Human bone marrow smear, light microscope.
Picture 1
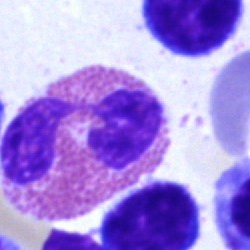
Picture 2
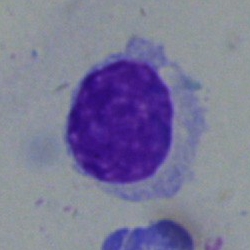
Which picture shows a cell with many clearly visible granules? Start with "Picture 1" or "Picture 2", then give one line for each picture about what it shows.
Picture 1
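In picture 1: The cytoplasm is packed with coarse pink-orange granules.
In picture 2: No granules are visible in the cytoplasm.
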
